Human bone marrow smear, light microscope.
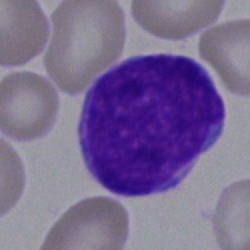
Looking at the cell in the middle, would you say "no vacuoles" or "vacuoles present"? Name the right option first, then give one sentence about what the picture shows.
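No vacuoles. No vacuoles are seen in the cell.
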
